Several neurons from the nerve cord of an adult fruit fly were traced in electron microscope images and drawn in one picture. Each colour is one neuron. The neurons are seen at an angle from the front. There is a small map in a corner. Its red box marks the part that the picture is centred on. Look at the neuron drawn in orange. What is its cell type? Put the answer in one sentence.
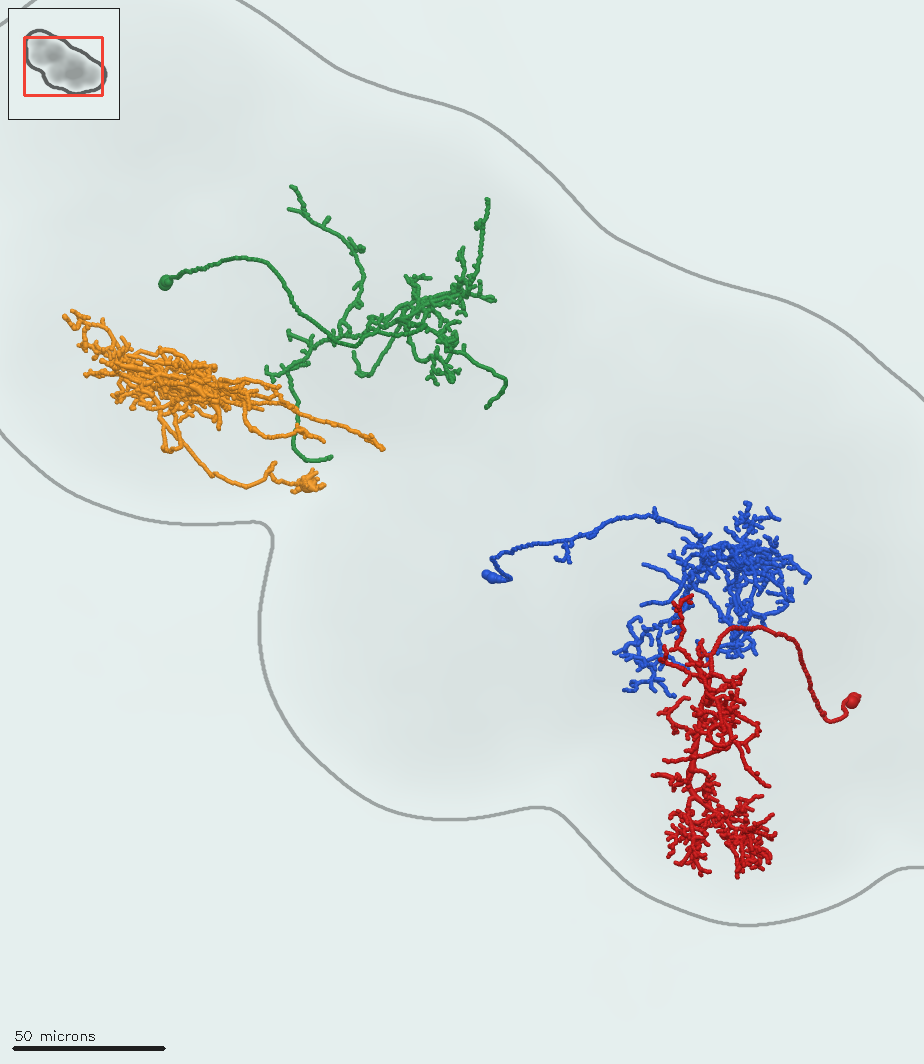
The cell type is IN13B019.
